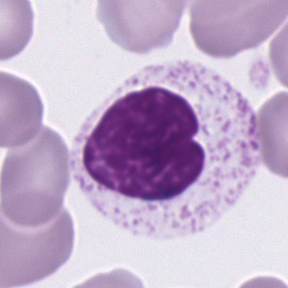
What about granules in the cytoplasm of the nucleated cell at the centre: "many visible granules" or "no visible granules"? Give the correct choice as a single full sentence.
The cytoplasm of this cell holds many visible granules.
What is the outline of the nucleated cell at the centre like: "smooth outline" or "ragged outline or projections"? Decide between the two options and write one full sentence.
Along its outline, the cell is smooth, with no projections.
